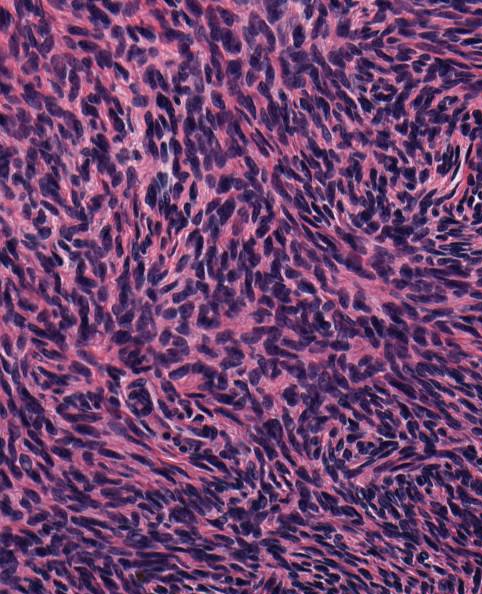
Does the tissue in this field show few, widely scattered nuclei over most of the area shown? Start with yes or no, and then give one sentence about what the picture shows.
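No. The whole field is filled by densely packed spindle-shaped cells.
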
